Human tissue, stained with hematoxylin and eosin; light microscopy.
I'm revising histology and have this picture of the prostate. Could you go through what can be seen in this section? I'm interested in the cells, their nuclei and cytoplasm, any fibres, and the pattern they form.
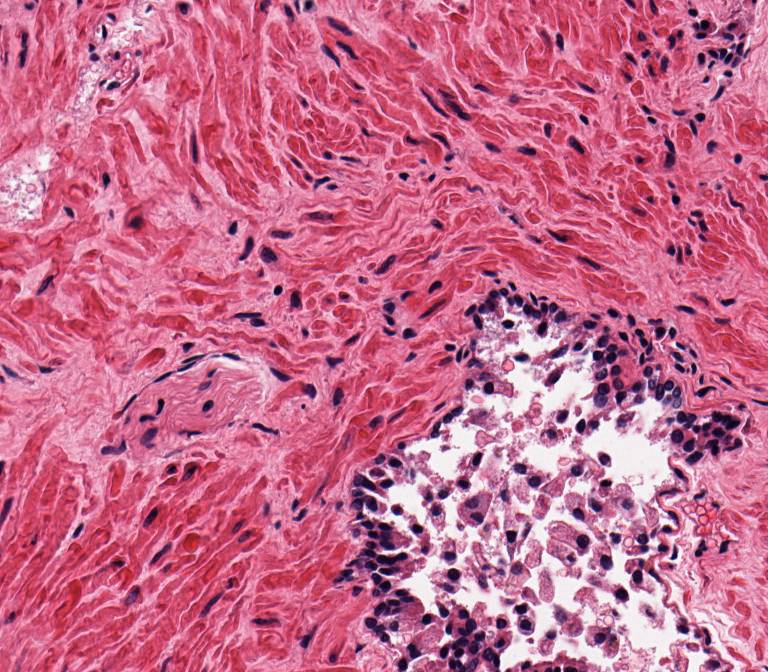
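You've mostly got interlacing bundles of pink spindle cells here, broken by an irregular open space in the lower right. Inside that space, rounded cells with pale pink cytoplasm are loosely scattered, and small cells with round, dark-staining nuclei crowd along its edges. Just beside it, at the right edge, sits a small cluster of red blood cells.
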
